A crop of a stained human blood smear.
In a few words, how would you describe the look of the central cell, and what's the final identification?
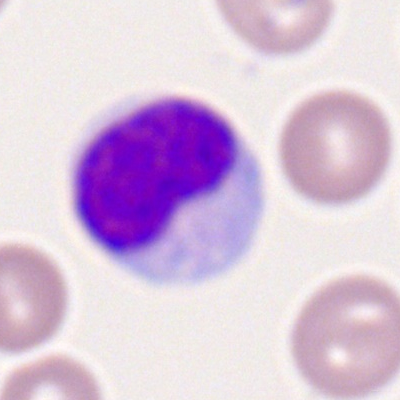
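Round, smooth outline on this one. The nucleus takes up more of the cell than the cytoplasm does. Chromatin's deep purple and coarsely clumped, and there are no distinct granules in the cytoplasm. That's a lymphocyte.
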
